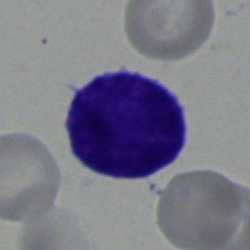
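Lymphocyte in the middle of a stained bone marrow smear. Its outline looks roughly round, and the whole cell takes a dense, dark violet-blue stain. I can't make out any nucleoli. A few tiny spike-like projections stick out from its edge.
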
